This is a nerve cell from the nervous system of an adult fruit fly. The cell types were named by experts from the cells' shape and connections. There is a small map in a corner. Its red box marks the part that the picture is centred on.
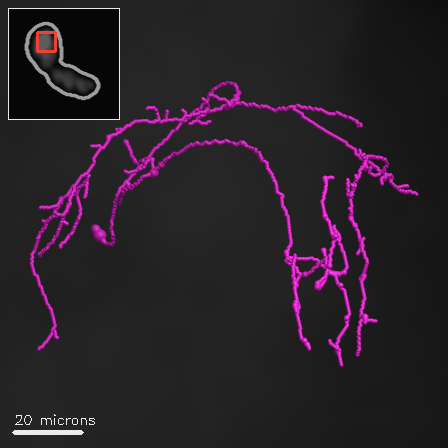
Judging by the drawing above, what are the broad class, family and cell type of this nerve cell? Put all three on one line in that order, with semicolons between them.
central-brain intrinsic neuron; hemilineage AOTUv3_dorsal; SMP016_b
